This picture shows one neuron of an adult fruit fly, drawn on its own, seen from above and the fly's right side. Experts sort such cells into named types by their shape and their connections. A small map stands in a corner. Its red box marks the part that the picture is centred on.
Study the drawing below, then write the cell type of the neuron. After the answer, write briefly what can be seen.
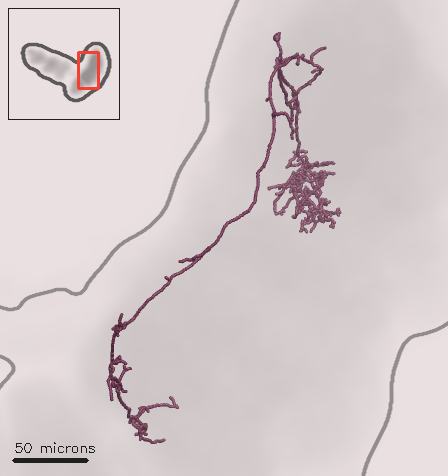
Its cell type is WED091. This is a central-brain intrinsic neuron. The cell body is at the top of the picture. By the scale bar it is about 300 microns tall in this view. The picture shows dozens of branch ends.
